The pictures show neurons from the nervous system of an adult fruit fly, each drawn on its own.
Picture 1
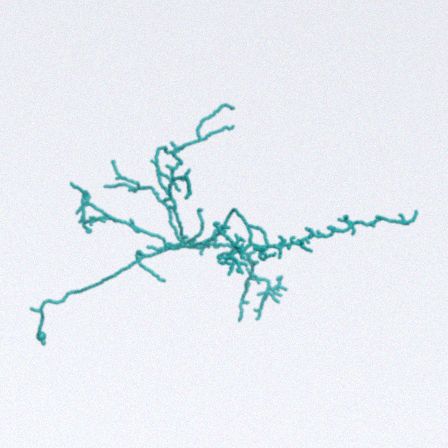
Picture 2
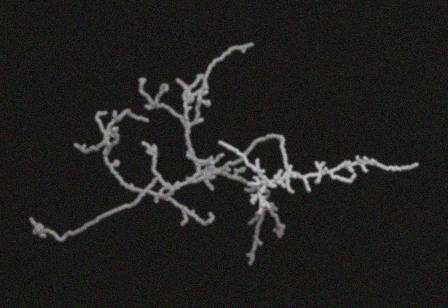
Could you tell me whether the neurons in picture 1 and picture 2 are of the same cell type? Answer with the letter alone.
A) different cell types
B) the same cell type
B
